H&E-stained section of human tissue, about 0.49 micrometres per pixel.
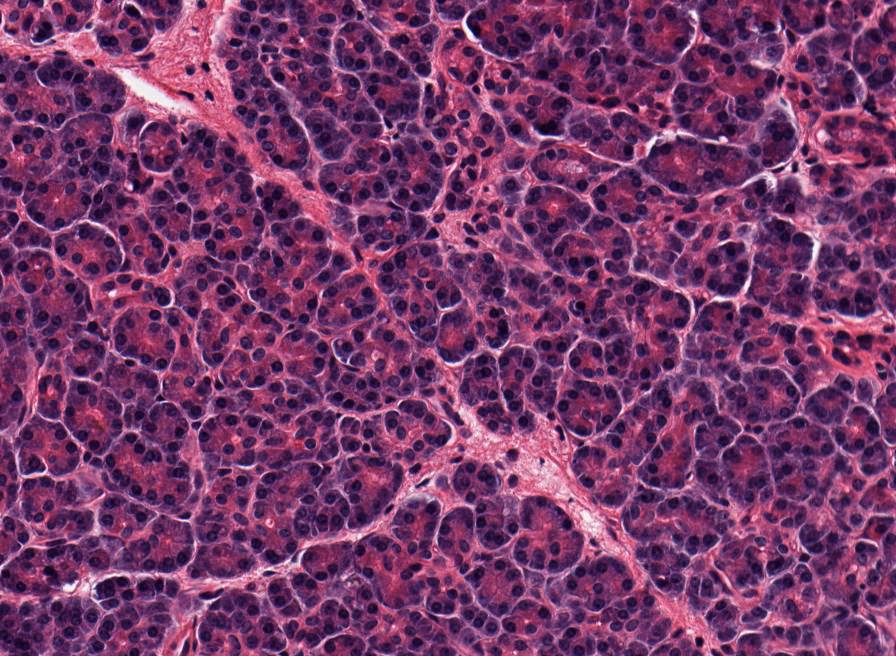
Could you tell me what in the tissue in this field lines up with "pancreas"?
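This is pancreas, and what fits it first are the acini, each lined by a single layer of wedge-shaped cells whose nuclei sit at the outer, basal edge.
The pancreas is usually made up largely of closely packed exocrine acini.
Now the centre of each acinus, its apical part, stains a stronger pink than the purple rim at the base.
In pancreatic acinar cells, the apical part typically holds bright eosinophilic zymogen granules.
So those pink centres go with the name too. The acinar nuclei are round, dark and fairly uniform in size. That leaves a thin band of pale pink fibrous connective tissue, crossing diagonally from the upper left toward the lower right.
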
